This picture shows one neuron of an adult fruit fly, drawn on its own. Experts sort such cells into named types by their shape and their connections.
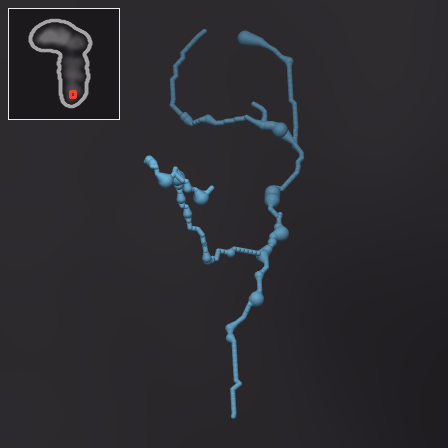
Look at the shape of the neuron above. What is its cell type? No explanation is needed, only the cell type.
SNta38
